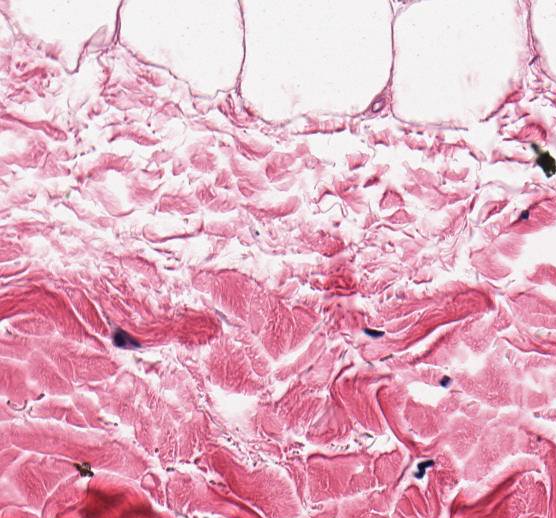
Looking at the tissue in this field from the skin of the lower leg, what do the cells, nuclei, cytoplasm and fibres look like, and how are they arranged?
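Start just beneath the fat, where a looser, paler band holds smaller, more fragmented fibres. Moving down, eosinophilic collagen bundles cut in varied orientations fill the field, and in the lower half they are thicker and stain a deeper pink than those near the fat. Nuclei are sparse: only a few small, dark, elongated ones lie scattered among the bundles.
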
